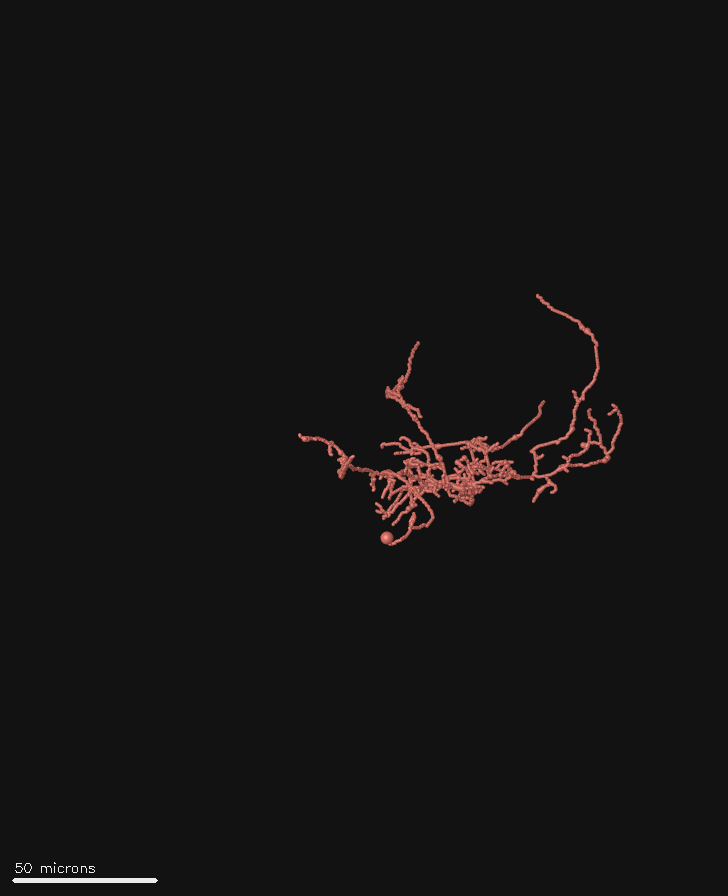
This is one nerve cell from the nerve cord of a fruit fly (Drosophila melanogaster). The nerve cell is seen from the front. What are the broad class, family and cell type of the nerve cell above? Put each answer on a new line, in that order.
ascending neuron
hemilineage 08B
AN08B103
